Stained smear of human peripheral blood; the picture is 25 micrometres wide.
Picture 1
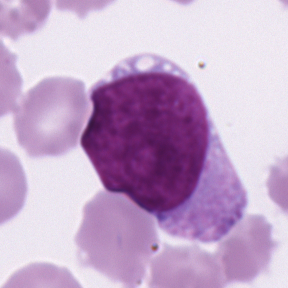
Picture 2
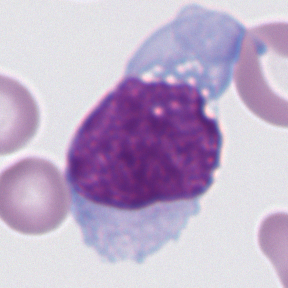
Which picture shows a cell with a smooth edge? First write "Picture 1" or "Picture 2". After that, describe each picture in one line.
Picture 1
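What picture 1 shows: The cell outline is smooth and oval, drawn out toward the lower right.
What picture 2 shows: The lower edge of the cytoplasm is ragged with fine projections.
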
